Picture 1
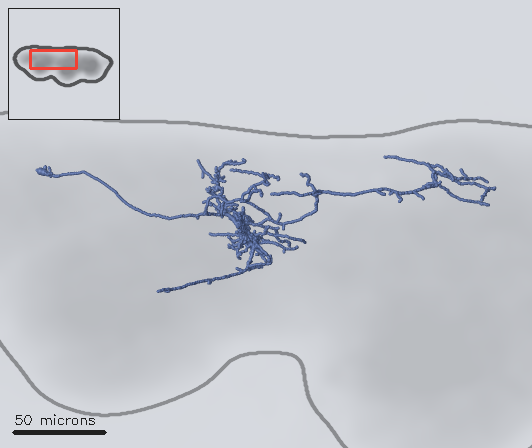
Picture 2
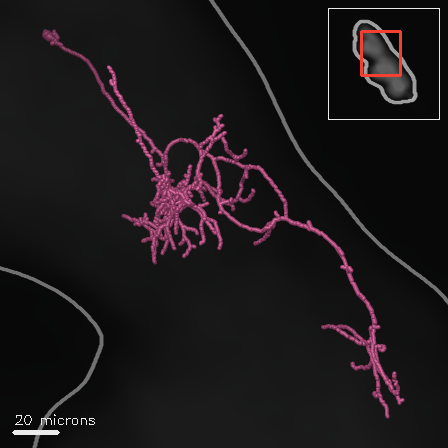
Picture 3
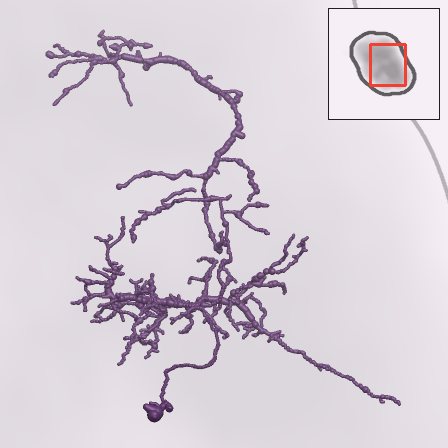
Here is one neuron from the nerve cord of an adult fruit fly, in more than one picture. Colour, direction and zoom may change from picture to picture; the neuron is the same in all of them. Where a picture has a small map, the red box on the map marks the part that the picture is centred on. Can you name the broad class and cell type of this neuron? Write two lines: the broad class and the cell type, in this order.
nerve-cord intrinsic neuron
INXXX355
